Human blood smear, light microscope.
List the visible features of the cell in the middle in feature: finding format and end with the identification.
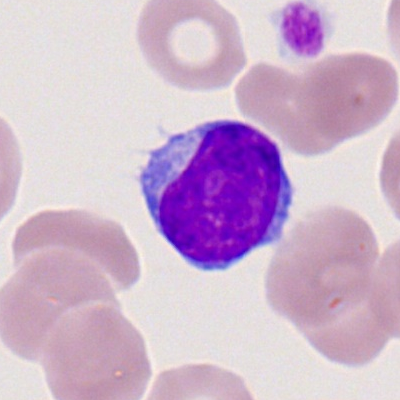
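Shape: roughly round, as you can see
Chromatin: deep purple, fairly dense, with a few small paler patches
Cytoplasm: look closely, no granules visible
Upper left edge: fine, short, hair-like projections
Our cell: lymphocyte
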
